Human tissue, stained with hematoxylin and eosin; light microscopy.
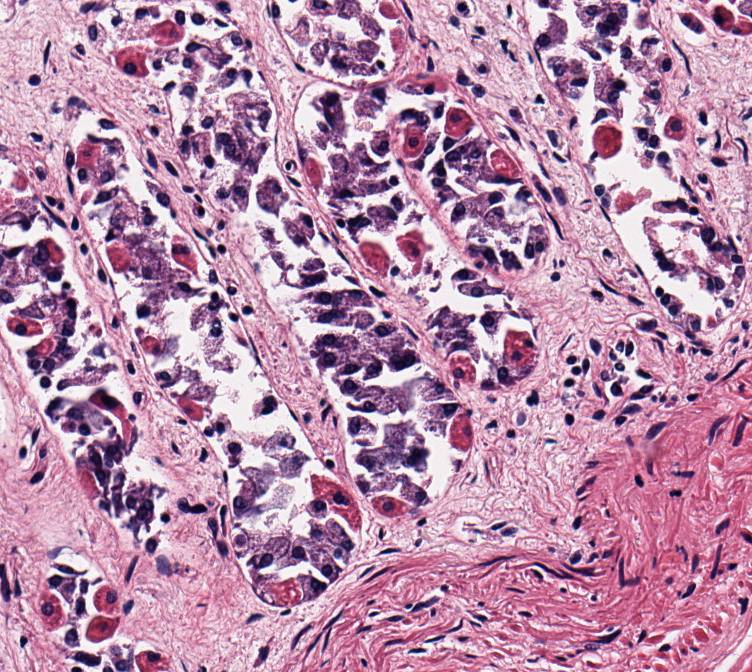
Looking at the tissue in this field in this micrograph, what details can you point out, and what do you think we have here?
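Follow the long, closely packed glands running in parallel diagonally from the upper left toward the lower right. Most lining cells have purple-grey granular cytoplasm and dark nuclei. Thin strands of loose pink stroma, with small oval and spindle nuclei, separate neighbouring glands. This is stomach.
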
